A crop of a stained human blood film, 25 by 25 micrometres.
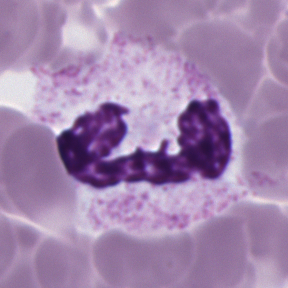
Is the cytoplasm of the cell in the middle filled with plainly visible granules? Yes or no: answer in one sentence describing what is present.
Yes, many granules can be seen in the cytoplasm of the cell.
